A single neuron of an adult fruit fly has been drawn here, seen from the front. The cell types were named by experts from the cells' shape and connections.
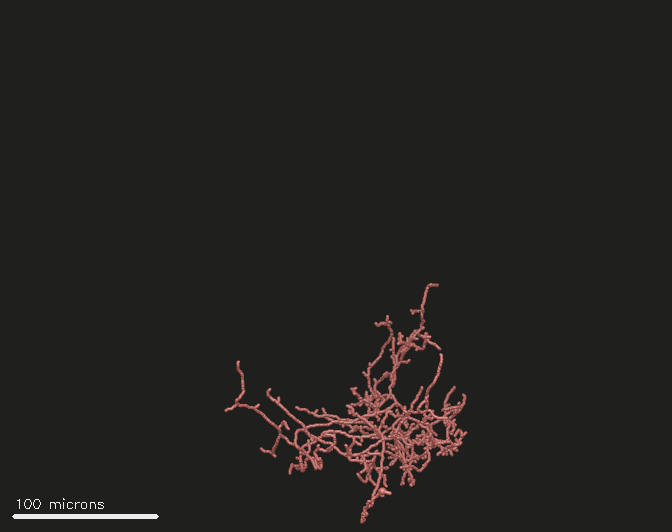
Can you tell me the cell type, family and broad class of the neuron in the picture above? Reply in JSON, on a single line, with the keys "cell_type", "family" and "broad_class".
{"cell_type": "GNG493", "family": "hemilineage MX3", "broad_class": "central-brain intrinsic neuron"}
